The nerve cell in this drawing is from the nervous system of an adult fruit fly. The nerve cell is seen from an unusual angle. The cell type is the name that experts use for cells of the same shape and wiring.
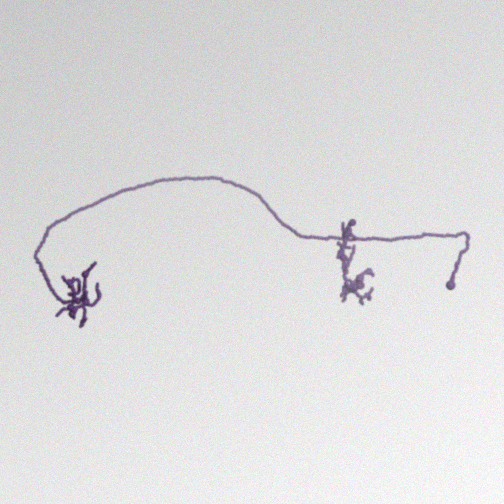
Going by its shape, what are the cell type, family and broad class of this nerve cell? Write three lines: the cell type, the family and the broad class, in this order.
Tm34
Tm
optic-lobe intrinsic neuron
